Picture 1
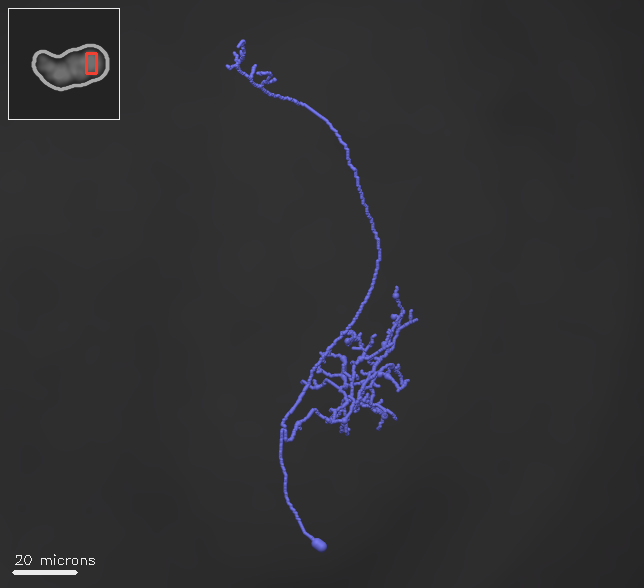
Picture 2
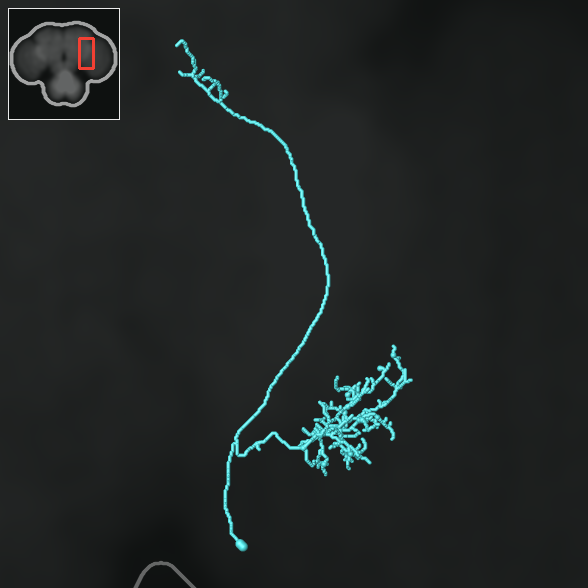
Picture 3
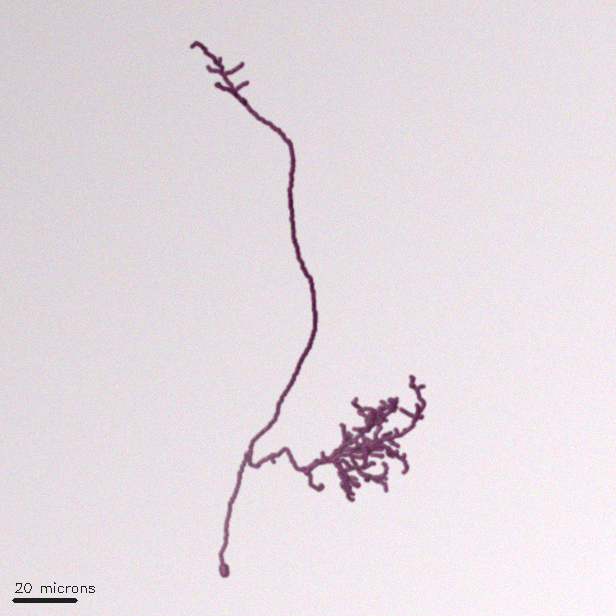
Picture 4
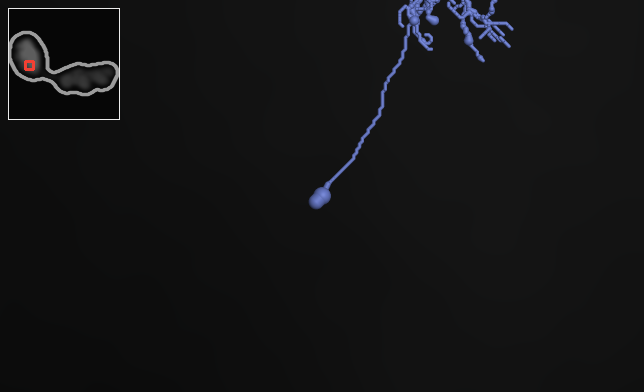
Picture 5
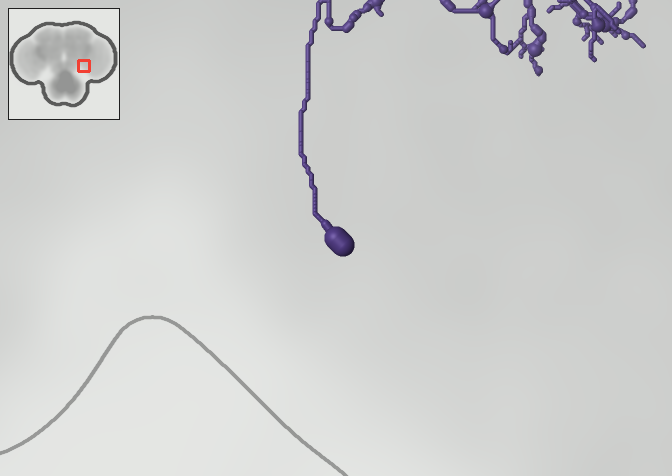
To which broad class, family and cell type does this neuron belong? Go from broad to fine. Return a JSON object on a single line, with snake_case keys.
{"broad_class": "visual projection neuron", "family": "LoVP", "cell_type": "LoVP1"}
